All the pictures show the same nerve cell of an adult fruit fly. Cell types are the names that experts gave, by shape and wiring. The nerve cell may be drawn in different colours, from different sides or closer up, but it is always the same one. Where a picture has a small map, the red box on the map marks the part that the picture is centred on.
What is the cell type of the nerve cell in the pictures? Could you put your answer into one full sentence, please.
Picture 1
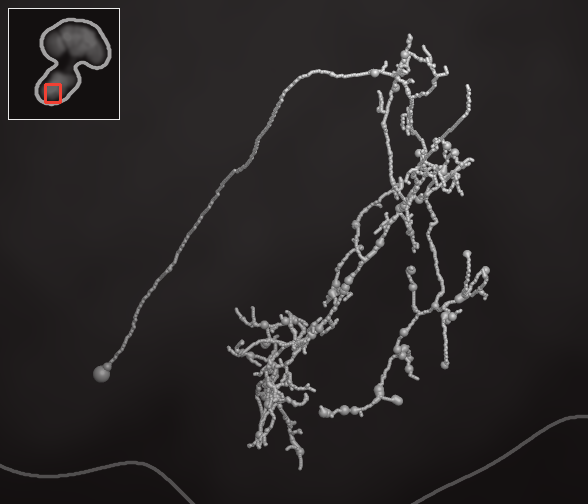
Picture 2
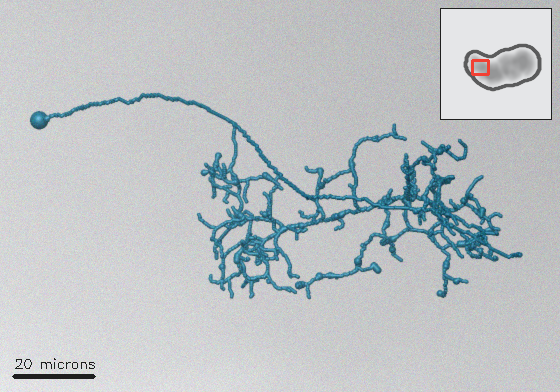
This nerve cell represents the cell type IN12B074.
